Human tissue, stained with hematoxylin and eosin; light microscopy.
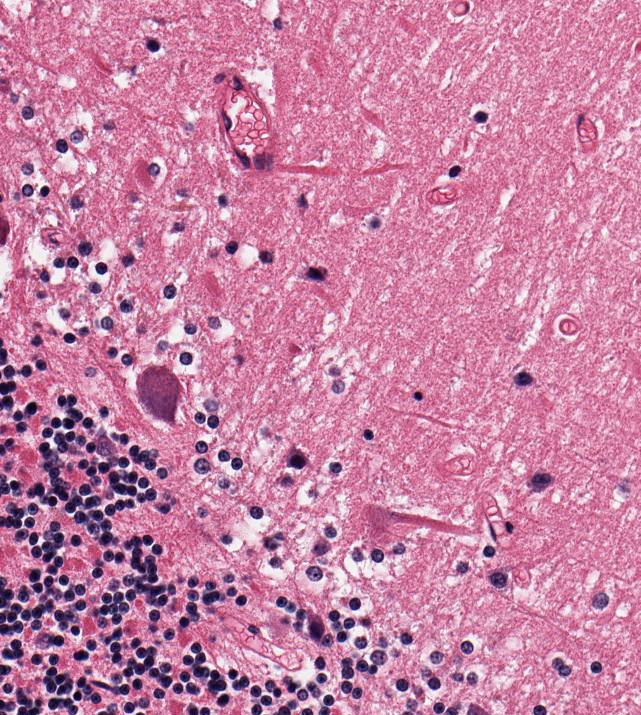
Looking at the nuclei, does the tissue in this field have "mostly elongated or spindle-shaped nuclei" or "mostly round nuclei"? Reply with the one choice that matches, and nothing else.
Mostly round nuclei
